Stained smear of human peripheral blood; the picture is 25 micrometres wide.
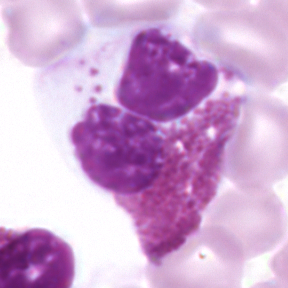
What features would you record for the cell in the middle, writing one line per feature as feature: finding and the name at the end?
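Nucleus: look for two touching lobes, one upper right, one lower left
Granules: coarse, packing the cytoplasm on the lower right side
Granule colour: reddish-pink where packed
Upper left cytoplasm: pale, nearly colourless, only a few scattered granules
Name: eosinophil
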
